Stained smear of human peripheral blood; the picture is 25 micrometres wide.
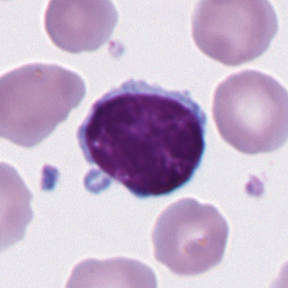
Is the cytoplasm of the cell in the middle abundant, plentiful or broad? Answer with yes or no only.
No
